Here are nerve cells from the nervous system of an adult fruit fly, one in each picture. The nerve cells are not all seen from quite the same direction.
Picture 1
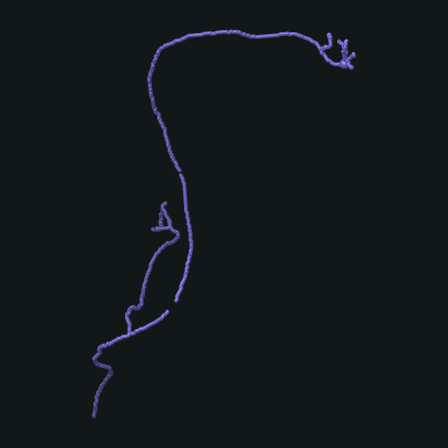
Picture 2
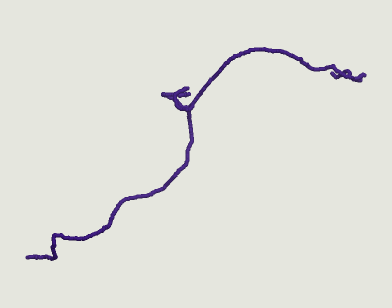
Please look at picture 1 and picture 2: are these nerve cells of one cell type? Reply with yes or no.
no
